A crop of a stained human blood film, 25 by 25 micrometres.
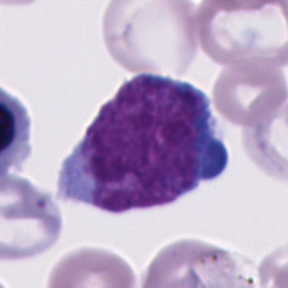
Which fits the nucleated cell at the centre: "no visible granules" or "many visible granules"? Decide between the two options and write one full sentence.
The cytoplasm of the cell shows no visible granules.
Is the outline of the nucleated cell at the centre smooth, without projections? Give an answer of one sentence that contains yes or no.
No, the border of this cell is rough instead of smooth.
